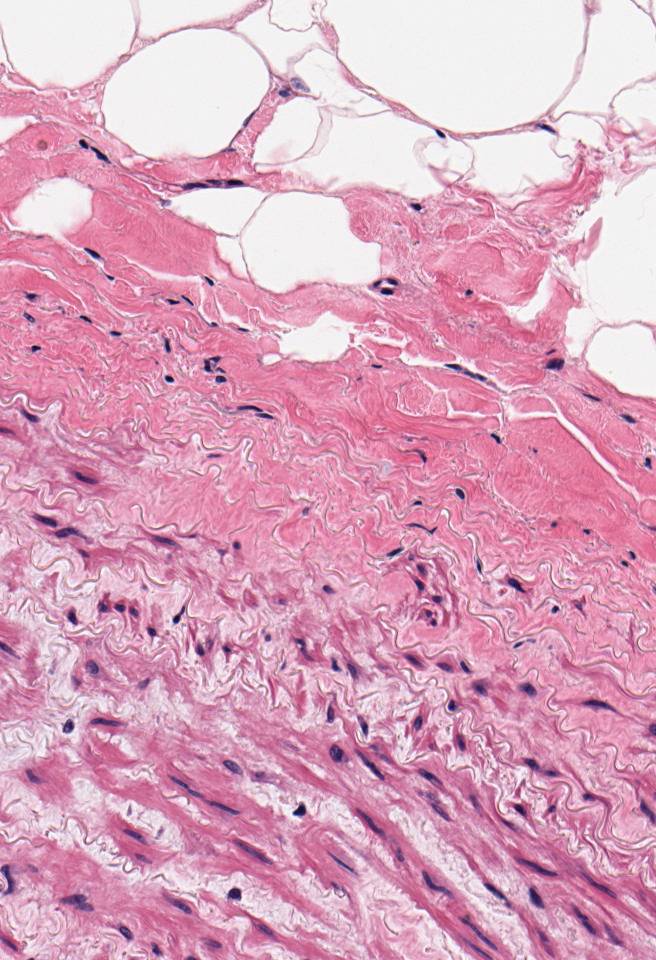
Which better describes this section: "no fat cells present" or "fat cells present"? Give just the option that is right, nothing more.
Fat cells present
